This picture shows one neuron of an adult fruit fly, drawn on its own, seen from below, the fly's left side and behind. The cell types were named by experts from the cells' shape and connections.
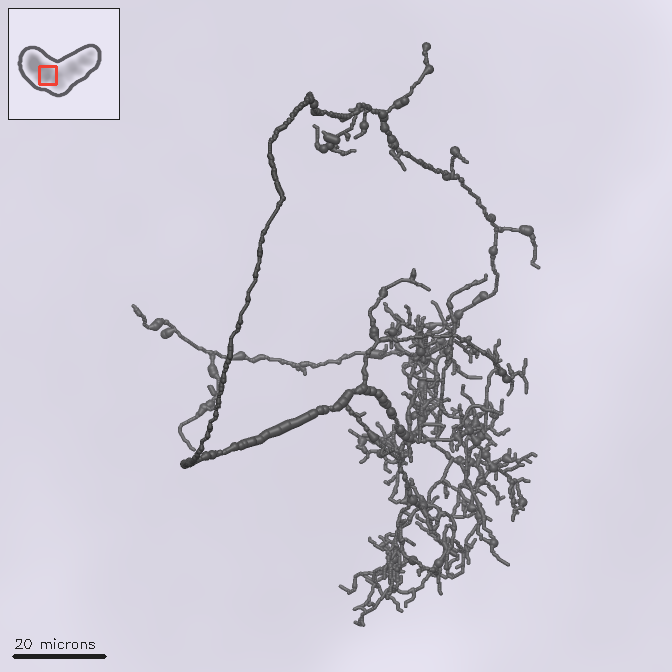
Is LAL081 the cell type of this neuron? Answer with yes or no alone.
no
